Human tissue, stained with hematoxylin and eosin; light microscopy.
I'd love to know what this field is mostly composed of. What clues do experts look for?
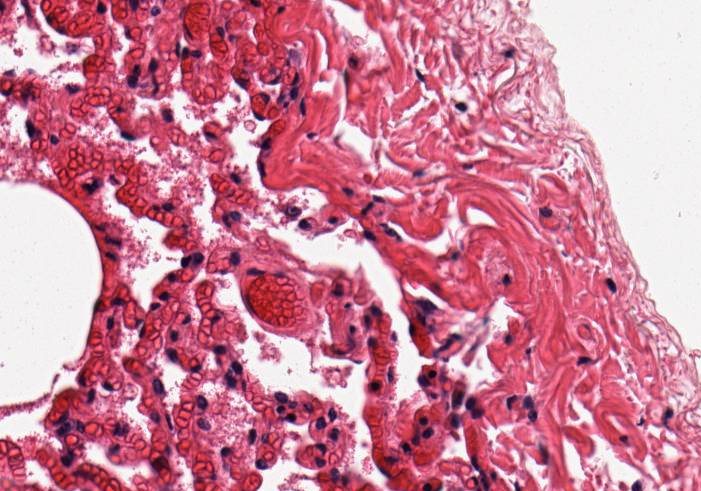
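It's mostly alveolus, in the left and lower part of the field. There you've got a network of thin branching walls around open spaces, the walls packed with bright red erythrocytes.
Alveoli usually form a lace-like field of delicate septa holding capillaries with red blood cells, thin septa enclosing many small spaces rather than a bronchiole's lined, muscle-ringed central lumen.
Many of the spaces hold faint pale pink granular material. Near the centre sits one rounded vessel crammed with erythrocytes, and the right part is dense fibrous tissue.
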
